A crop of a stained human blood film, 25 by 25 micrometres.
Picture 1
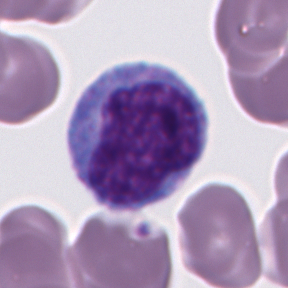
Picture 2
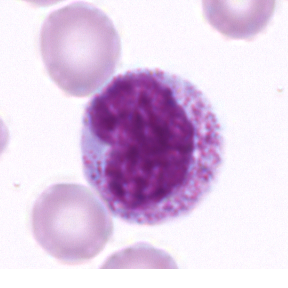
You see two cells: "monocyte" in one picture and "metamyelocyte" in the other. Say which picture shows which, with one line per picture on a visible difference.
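Picture 1: monocyte. The cytoplasm shows no distinct granules.
Picture 2: metamyelocyte. Many fine reddish-purple granules are scattered through the cytoplasm.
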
